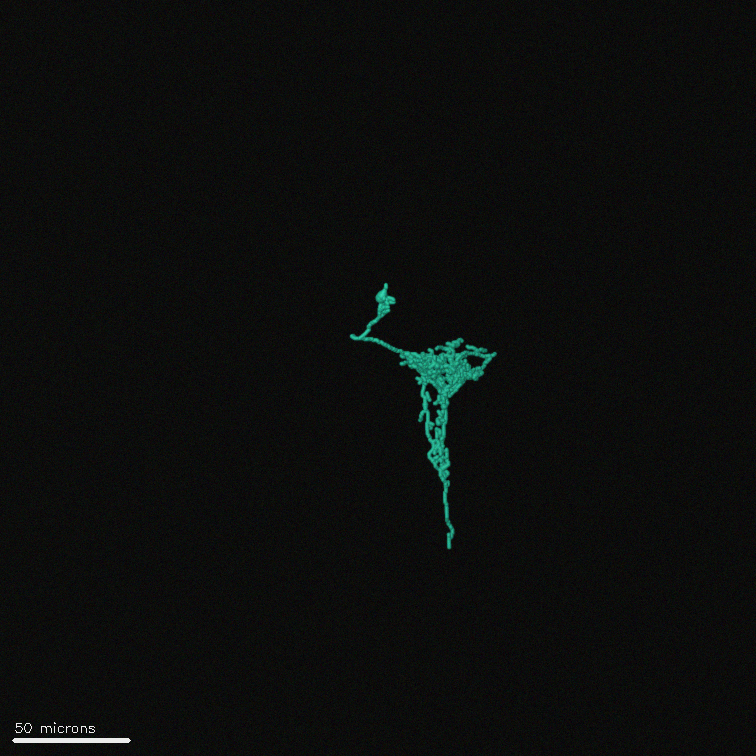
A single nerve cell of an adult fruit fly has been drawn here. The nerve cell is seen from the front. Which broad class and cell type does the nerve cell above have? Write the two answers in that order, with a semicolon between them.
optic-lobe intrinsic neuron; aMe6b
